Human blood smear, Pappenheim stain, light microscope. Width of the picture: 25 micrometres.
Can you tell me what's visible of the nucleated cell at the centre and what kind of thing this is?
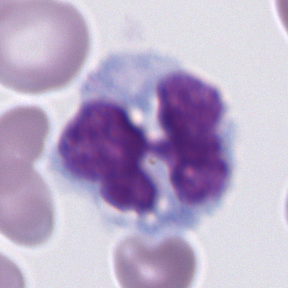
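First, the nucleus: two large lobes lie side by side, left and right, joined by a narrow strand near the middle of the cell. Second, the chromatin: dark purple and coarsely clumped. Third, the outline: roughly round, with a slightly ragged edge. The cell is a monocyte.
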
